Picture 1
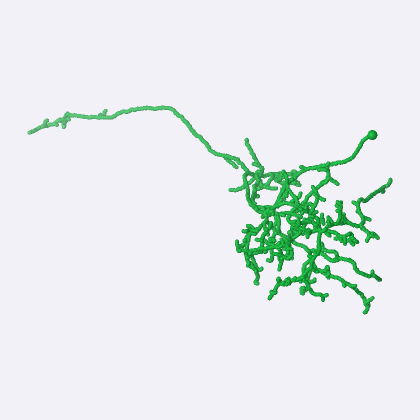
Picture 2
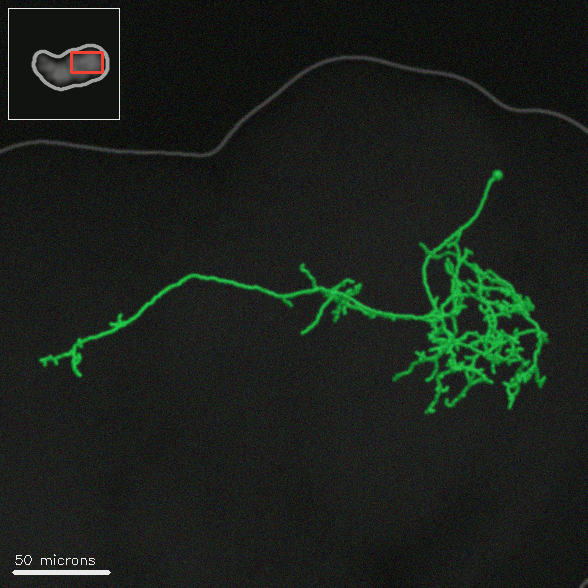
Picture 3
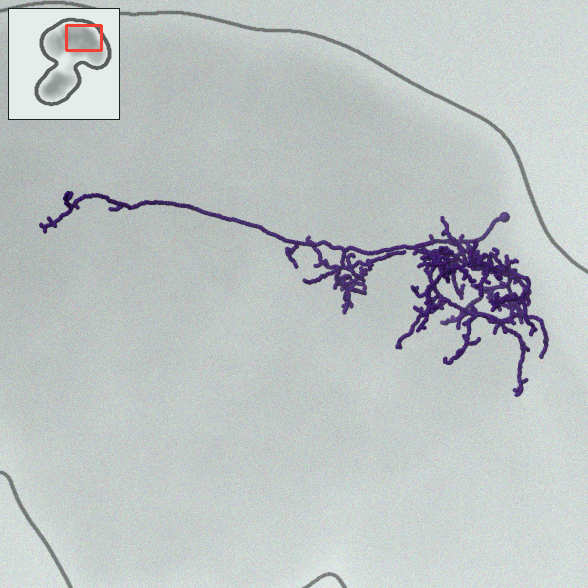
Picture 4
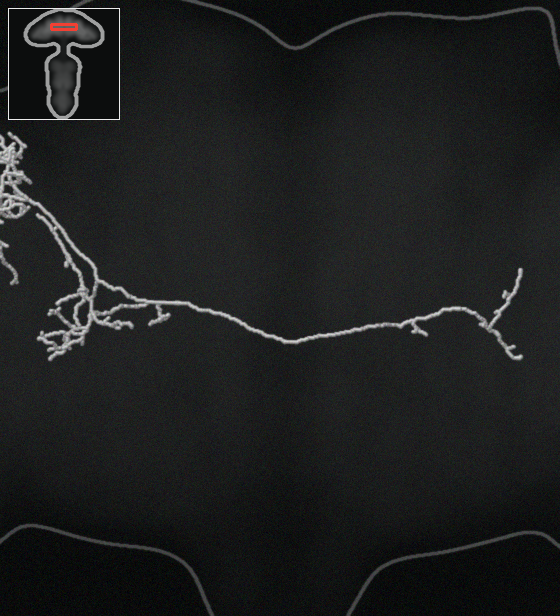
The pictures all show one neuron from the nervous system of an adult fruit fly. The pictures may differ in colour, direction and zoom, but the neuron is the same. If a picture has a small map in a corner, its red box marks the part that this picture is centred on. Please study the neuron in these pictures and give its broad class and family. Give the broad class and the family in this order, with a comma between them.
central-brain intrinsic neuron, hemilineage LHl2_ventral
